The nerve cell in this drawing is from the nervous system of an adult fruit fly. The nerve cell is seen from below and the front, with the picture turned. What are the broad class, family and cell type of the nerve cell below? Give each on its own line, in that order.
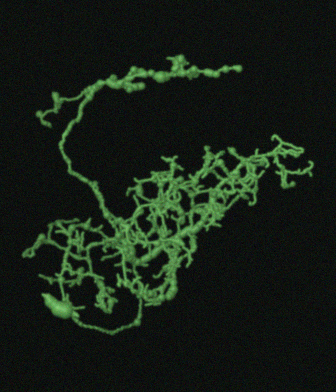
nerve-cord intrinsic neuron
hemilineage 07B
IN07B061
